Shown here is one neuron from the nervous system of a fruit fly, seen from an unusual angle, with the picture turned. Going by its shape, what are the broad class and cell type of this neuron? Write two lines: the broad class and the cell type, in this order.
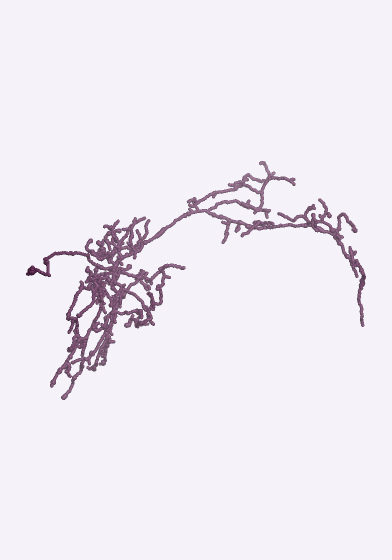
central-brain intrinsic neuron
LAL109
